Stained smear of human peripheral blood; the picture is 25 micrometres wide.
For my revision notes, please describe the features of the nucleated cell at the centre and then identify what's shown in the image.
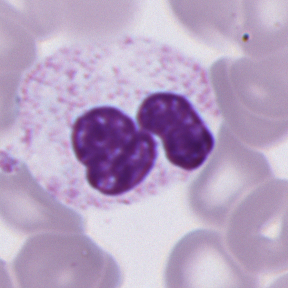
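Roughly round in outline, the cell has a nucleus of two main lobes lying side by side. No nucleoli are visible within the nucleus. Its granules are spaced apart, with much clear cytoplasm between them. The cell is a segmented neutrophil.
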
